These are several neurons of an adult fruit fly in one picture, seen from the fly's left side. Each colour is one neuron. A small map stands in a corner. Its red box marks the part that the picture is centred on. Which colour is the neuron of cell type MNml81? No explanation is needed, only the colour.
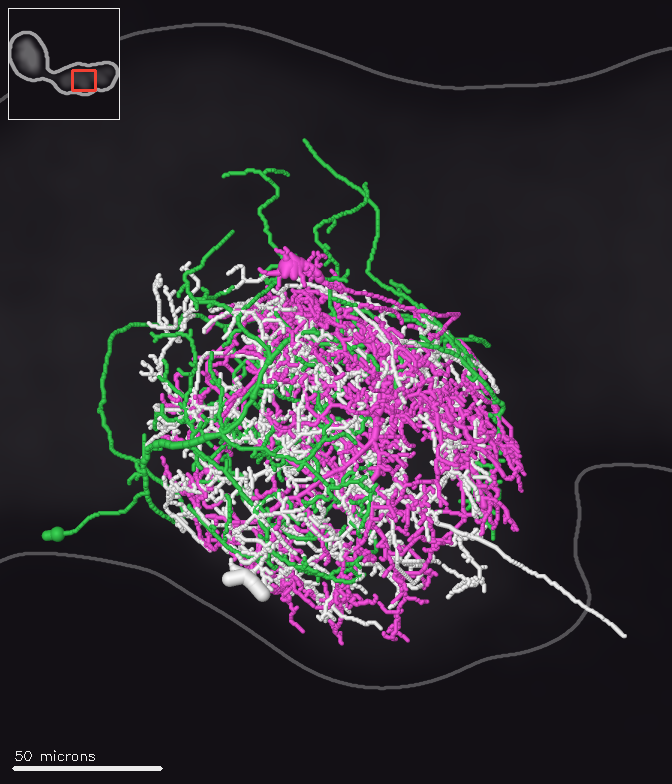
white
